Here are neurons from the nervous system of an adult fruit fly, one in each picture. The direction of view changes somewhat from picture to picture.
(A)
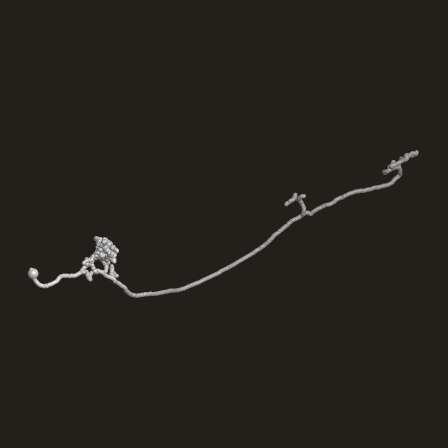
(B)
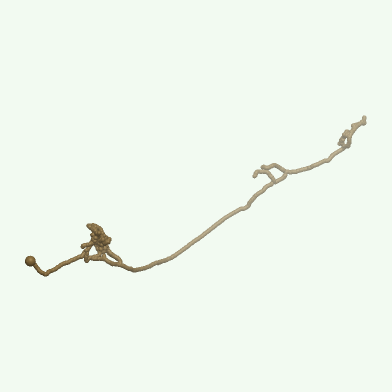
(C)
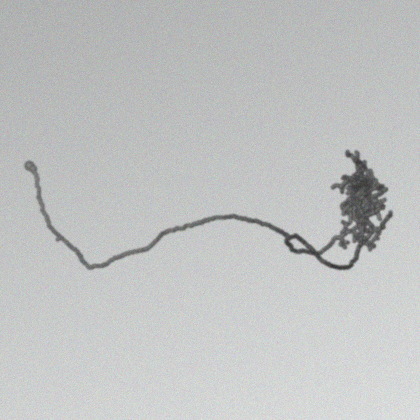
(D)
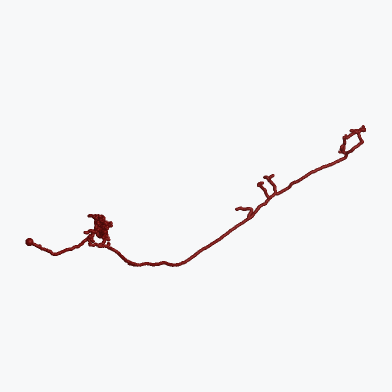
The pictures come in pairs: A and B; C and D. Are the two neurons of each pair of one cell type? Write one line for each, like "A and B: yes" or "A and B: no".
A and B: yes
C and D: no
